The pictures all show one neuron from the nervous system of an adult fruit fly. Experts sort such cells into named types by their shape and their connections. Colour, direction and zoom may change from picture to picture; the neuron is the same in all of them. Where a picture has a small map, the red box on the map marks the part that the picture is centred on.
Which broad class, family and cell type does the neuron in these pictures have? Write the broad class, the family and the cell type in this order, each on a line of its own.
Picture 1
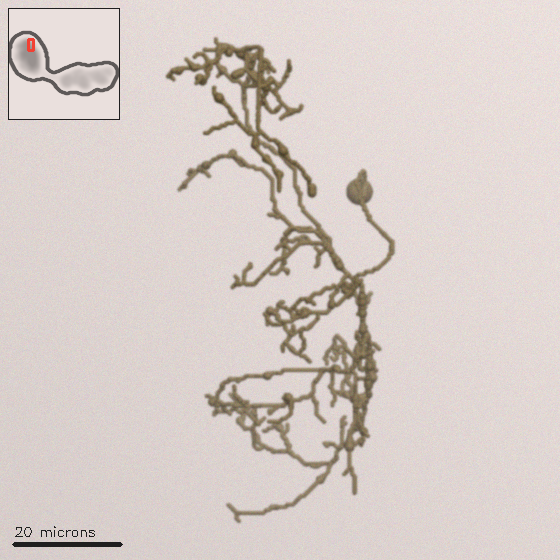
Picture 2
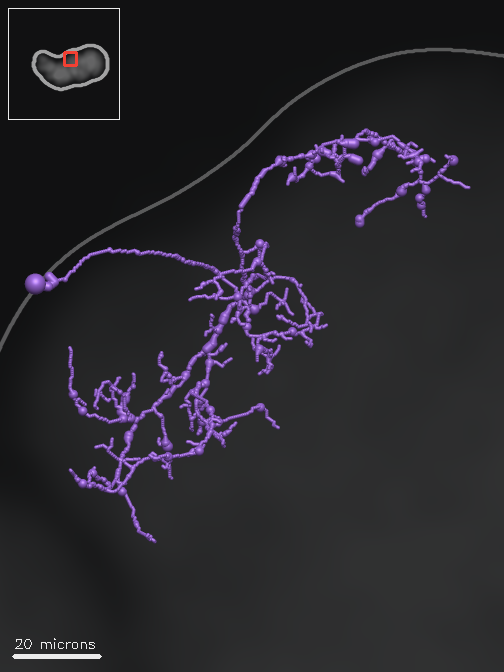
central-brain intrinsic neuron
hemilineage LHp2
LHPV6h1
